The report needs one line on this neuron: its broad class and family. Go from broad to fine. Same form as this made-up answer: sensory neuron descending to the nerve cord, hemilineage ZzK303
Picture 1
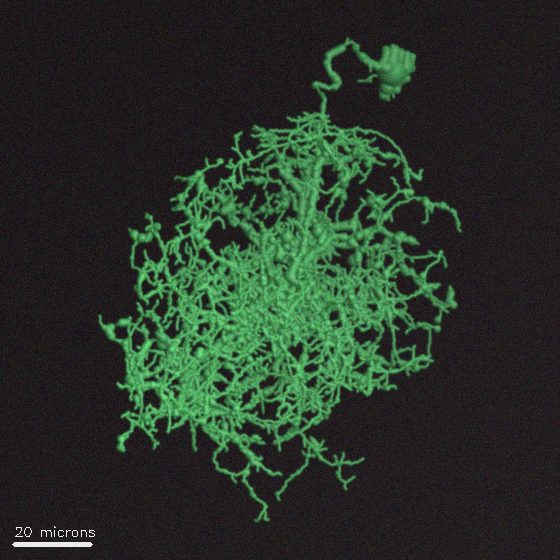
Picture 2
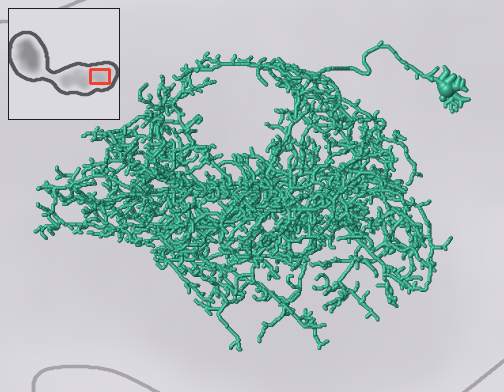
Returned: nerve-cord intrinsic neuron, hemilineage 19A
